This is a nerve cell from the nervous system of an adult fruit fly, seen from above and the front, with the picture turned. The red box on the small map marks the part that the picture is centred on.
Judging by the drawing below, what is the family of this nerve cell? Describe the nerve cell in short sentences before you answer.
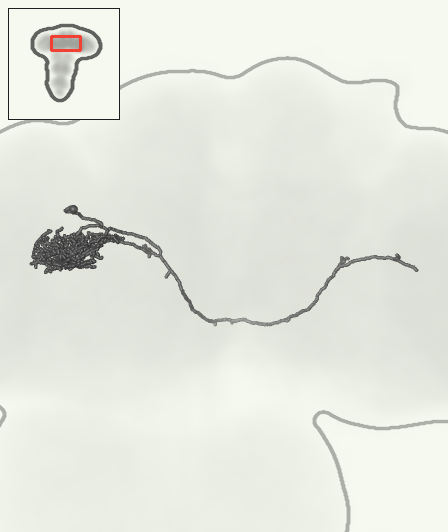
Its cell body lies on the left of the picture. As drawn here it is more than twice as wide as it is tall. Its broad class is central-brain intrinsic neuron. Its family is hemilineage AOTUv3_dorsal.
